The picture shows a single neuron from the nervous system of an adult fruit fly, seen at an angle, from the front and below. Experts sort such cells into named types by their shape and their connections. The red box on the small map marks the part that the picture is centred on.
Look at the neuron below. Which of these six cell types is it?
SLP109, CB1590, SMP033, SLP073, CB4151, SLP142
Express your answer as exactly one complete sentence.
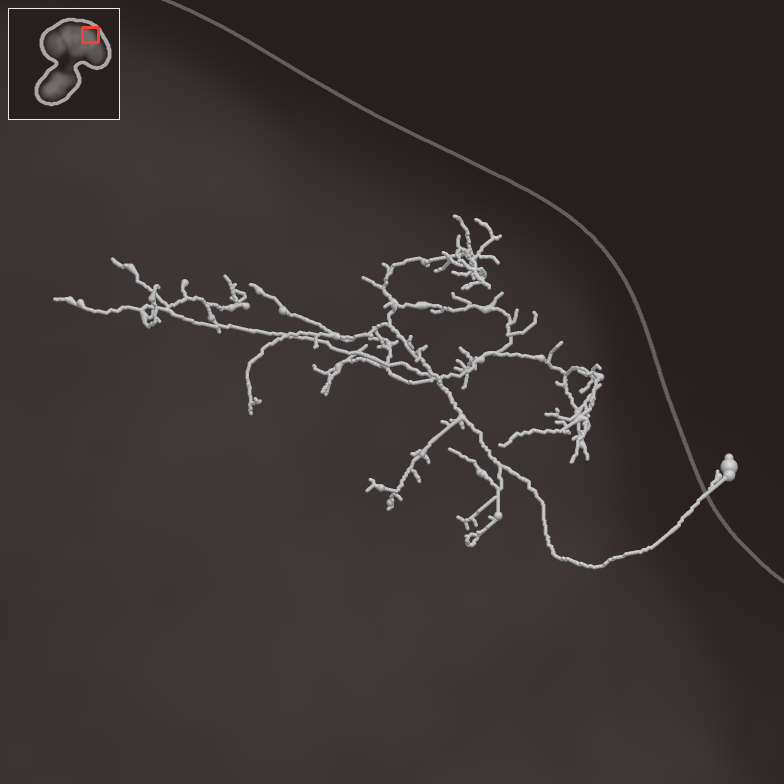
As its cell type, this neuron has CB1590.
